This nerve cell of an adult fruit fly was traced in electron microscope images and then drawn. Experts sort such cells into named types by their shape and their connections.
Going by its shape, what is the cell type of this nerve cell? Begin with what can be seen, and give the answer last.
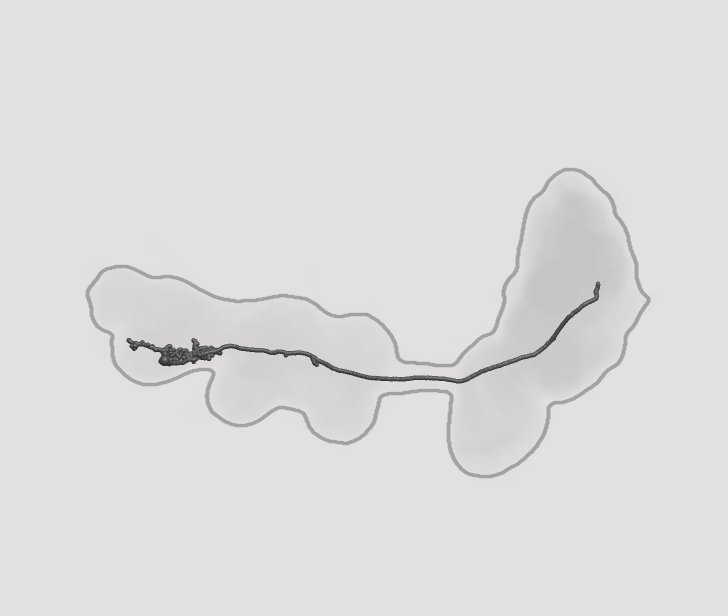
The cell body is on the left of the picture. As drawn here it is more than twice as wide as it is tall. Its broad class is ascending neuron. Its cell type is AN10B034.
